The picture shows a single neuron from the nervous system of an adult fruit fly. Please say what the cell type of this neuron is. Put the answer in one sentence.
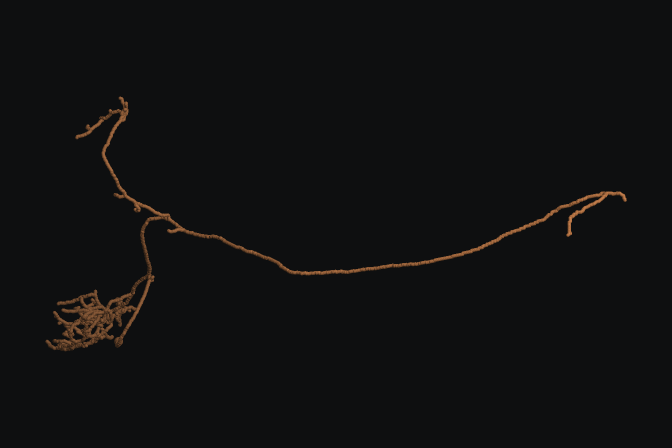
The cell type is DNg09_a.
